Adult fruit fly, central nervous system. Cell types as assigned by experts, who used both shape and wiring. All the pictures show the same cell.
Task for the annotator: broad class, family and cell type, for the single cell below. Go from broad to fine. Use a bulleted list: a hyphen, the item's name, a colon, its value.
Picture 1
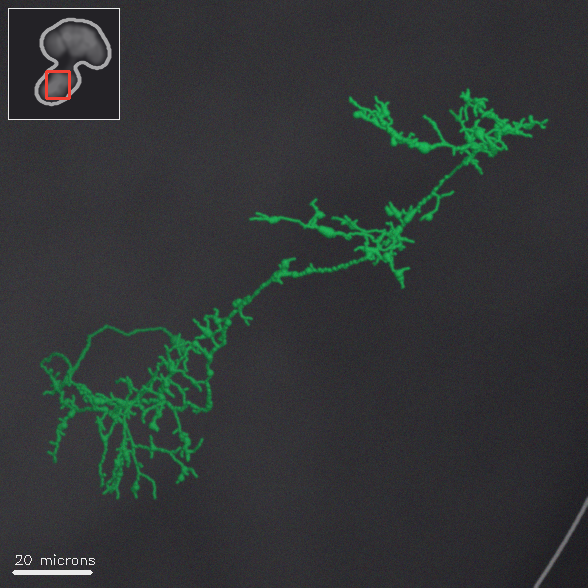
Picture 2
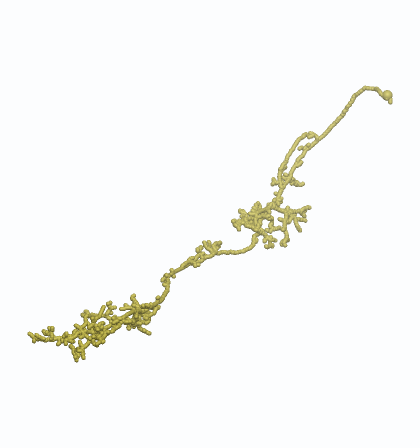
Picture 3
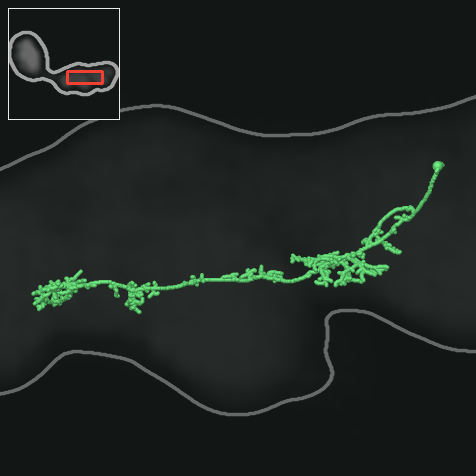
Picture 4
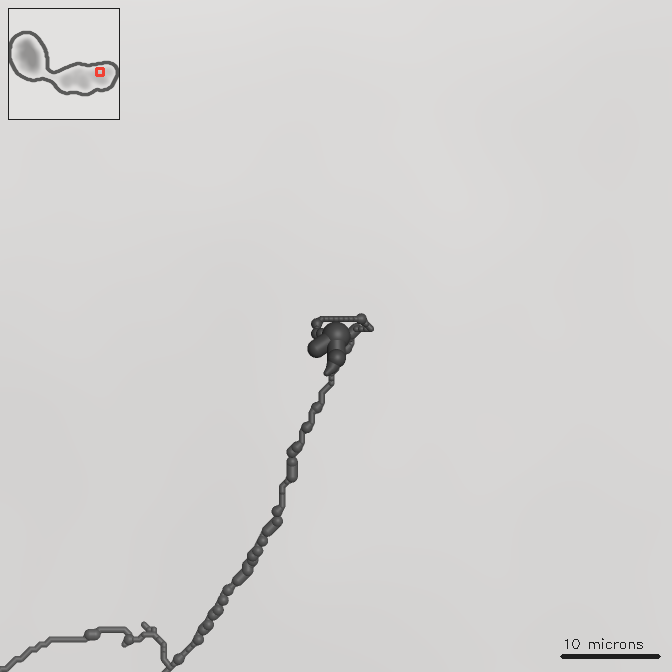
- broad class: nerve-cord intrinsic neuron
- family: hemilineage 09A
- cell type: IN09A023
